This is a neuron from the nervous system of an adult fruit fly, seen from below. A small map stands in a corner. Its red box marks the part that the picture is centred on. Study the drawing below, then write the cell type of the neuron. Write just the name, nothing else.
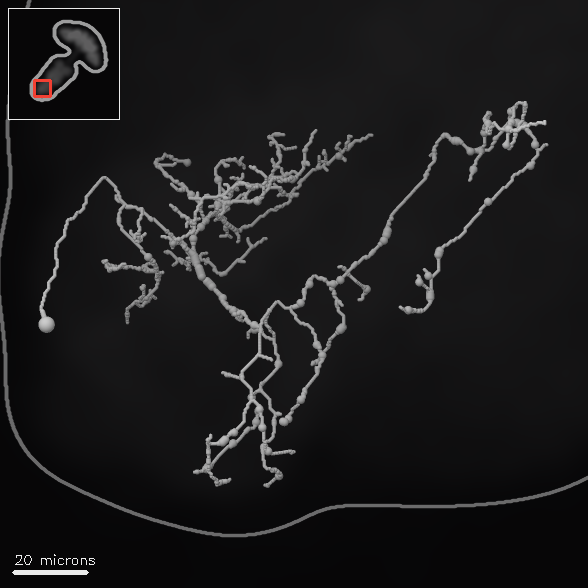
INXXX369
